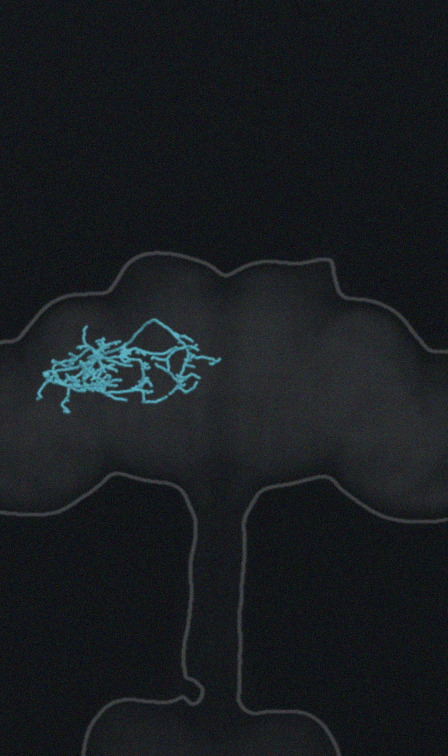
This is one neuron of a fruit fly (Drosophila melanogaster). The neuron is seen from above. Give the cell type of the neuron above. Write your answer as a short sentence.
The cell type is CB3357.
